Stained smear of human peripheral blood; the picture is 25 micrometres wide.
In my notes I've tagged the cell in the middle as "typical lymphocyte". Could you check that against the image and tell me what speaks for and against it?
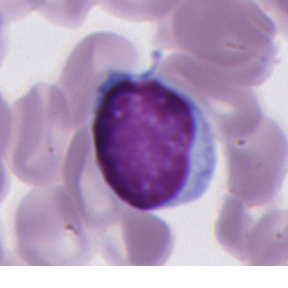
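The chromatin is dense and stains dark purple. Pale greyish blue cytoplasm, free of granules, forms a narrow crescent mainly to the right of the nucleus. A thin hair-like projection sticks out from the top edge of the cell.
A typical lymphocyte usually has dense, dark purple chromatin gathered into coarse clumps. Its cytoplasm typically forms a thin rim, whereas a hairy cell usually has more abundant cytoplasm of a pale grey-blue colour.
The dense chromatin and the narrow crescent of cytoplasm therefore favour typical lymphocyte and tell against hairy cell. The pale greyish blue tint on its own would suit hairy cell. The name typical lymphocyte fits.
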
